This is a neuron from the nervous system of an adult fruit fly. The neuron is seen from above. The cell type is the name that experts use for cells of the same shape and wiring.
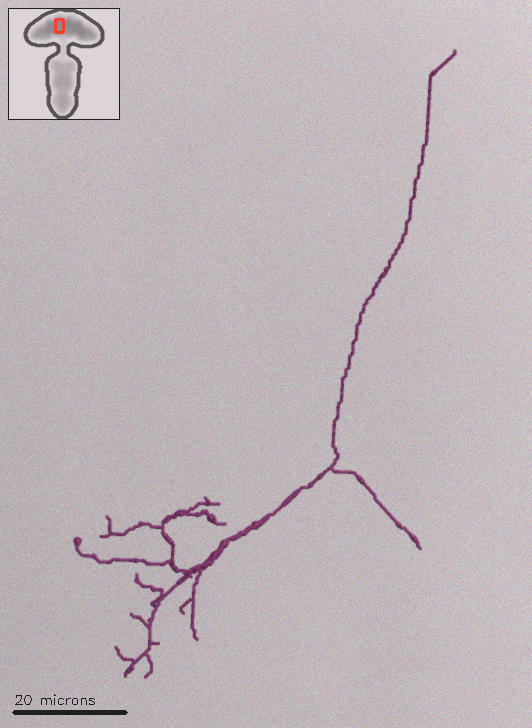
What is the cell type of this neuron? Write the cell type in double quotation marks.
"CB1648"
